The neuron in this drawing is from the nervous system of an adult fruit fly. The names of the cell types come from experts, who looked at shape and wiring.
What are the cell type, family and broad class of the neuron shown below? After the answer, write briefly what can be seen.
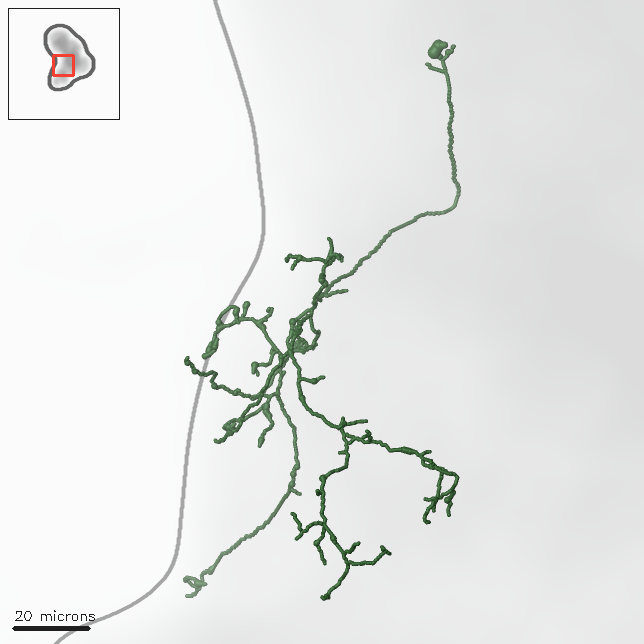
The cell type is IN16B099. The family is hemilineage 16B. Its broad class is nerve-cord intrinsic neuron. From top to bottom in the picture it spans about 150 microns. The picture shows dozens of branch ends.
